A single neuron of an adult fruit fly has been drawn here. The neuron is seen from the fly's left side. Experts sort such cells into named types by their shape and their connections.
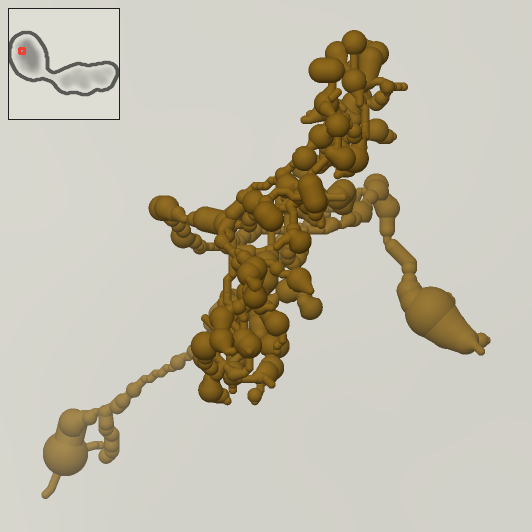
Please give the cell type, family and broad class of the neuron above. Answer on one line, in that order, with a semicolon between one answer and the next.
ER3d_b; hemilineage EBa1; central-brain intrinsic neuron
